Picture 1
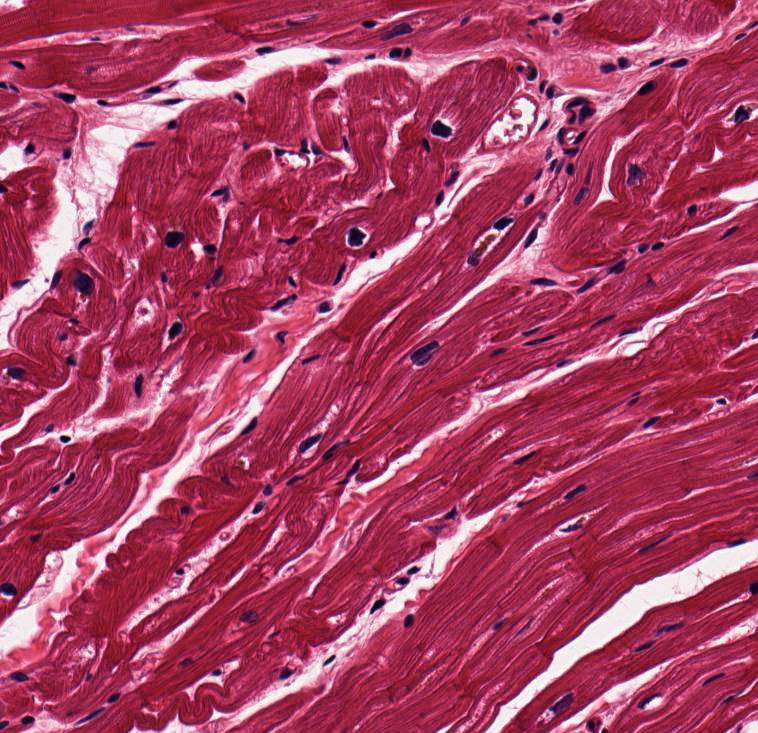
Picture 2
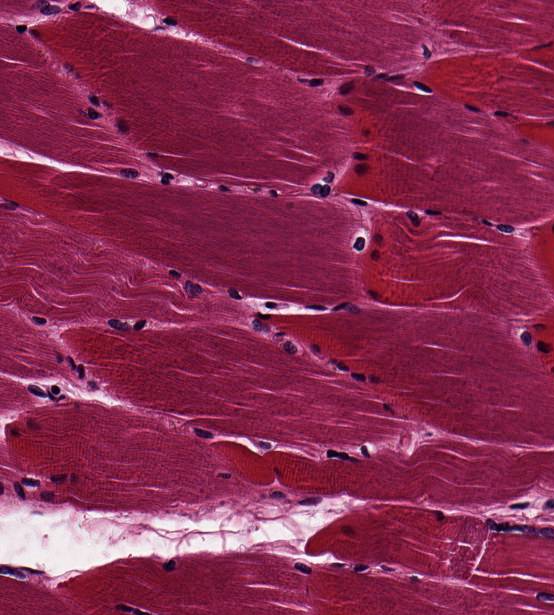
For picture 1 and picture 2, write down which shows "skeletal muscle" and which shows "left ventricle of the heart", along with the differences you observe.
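Looking at these, picture 1 is the left ventricle of the heart and picture 2 is skeletal muscle. In picture 1 the muscle fibres branch and join their neighbours instead of running as separate parallel cylinders. Their oval nuclei lie centrally within the fibre. Between fibres there is scant pale pink connective tissue with small dark elongated nuclei, and near the top centre I can make out small capillaries holding red blood cells; no fat cells are present. Picture 2 is different: long fibres lie parallel and run roughly side to side across the field. Their nuclei are flattened and elongated, sitting at the fibre edges beneath the surface, several spaced along each fibre's length. The cytoplasm stains deeply pink-red with eosin.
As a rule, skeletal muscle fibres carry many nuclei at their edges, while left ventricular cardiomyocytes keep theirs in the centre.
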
